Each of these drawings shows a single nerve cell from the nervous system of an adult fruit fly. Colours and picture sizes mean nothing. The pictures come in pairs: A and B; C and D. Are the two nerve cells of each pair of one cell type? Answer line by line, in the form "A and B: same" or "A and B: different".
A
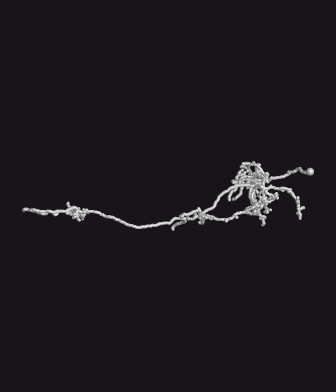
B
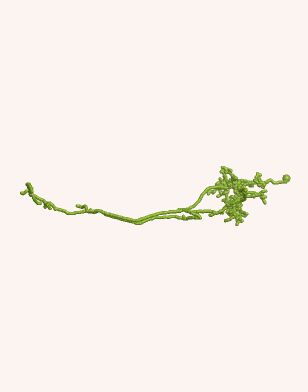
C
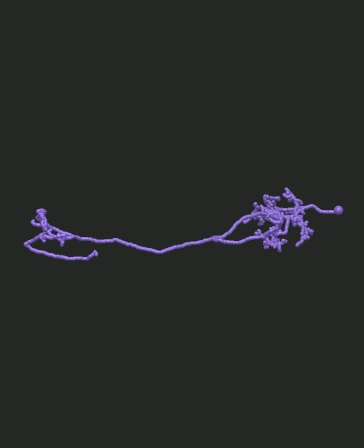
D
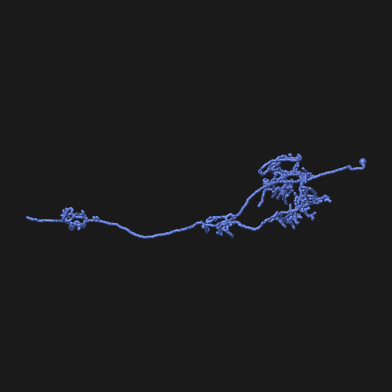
A and B: same
C and D: different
